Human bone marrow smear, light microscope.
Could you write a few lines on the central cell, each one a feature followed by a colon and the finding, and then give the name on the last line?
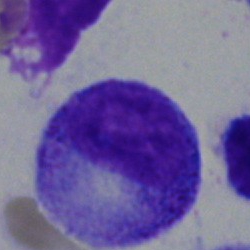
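Outline: round and smooth
Nuclear lower border: oblique, lower on the right than on the left
Cytoplasm: roughly a third of the cell
Stippling: fine and purple, in the cytoplasm
Name: myelocyte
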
